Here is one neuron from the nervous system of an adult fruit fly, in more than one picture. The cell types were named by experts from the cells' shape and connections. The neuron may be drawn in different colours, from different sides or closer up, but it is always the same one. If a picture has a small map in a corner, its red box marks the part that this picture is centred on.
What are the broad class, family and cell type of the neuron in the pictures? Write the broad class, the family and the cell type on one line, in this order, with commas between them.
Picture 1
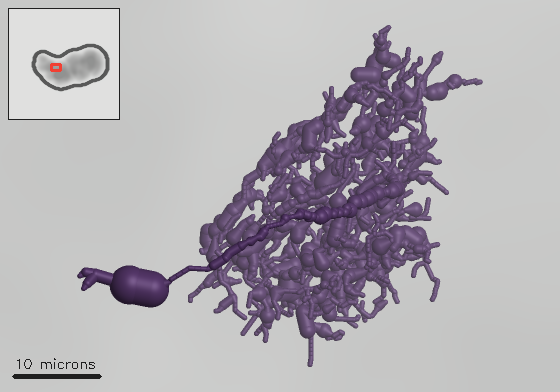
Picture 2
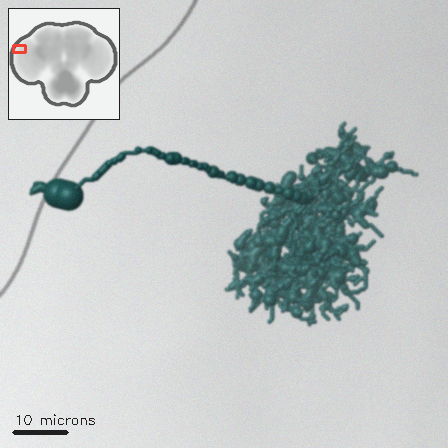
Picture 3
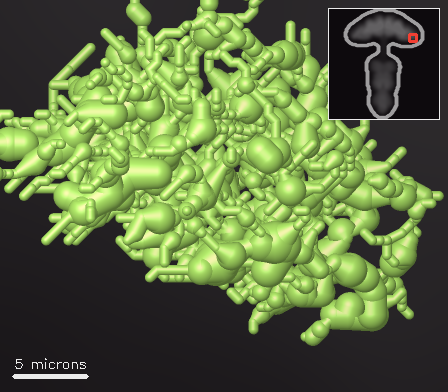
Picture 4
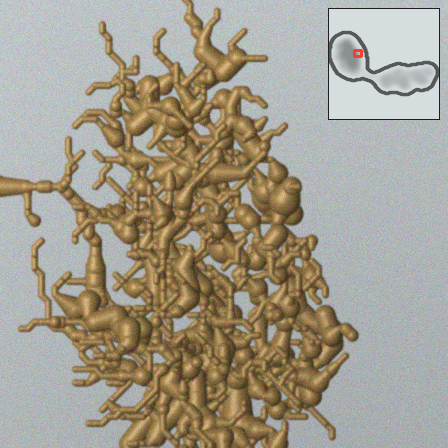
optic-lobe intrinsic neuron, Pm, Pm4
